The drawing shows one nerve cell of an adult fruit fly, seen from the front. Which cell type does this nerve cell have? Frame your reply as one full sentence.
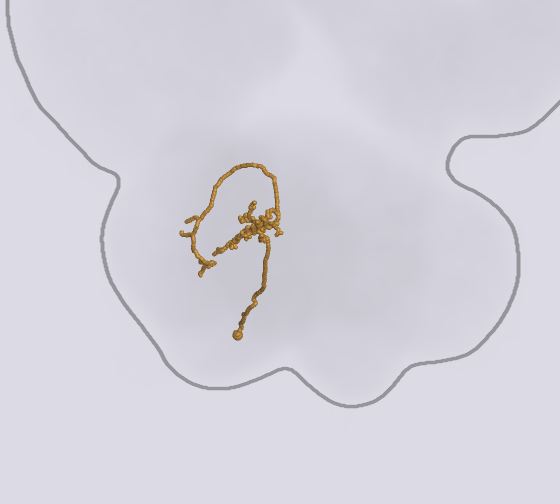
The nerve cell is categorized under cell type IN02A031.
